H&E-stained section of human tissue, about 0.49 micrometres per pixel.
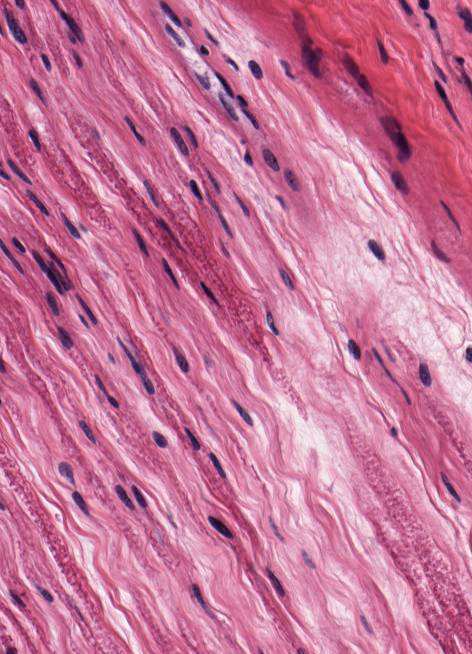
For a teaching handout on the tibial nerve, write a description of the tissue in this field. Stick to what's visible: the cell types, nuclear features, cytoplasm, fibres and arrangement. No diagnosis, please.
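Many of the fibres follow a gently wavy rather than straight course. Their nuclei are dark purple, elongated oval to spindle-shaped, and lie lengthwise along the fibres. In the centre right of the field, pale, loosely stained areas lie between the fibres. A band of denser tissue that stains a deeper red occupies the upper right corner.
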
